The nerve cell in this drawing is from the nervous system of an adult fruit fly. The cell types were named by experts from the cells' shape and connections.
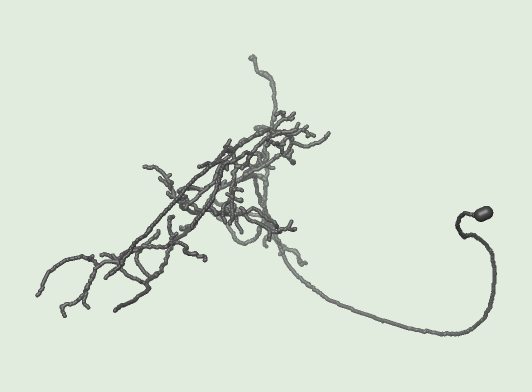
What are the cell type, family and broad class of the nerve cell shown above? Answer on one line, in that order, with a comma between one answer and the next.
IN01A062_a, hemilineage 01A, nerve-cord intrinsic neuron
